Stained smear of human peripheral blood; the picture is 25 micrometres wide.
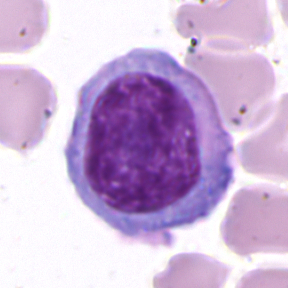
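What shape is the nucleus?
A plain oval with no indentation or lobes, about 12 by 10 micrometres, slightly toward the left.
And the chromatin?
Dark purple, mottled and clumpy.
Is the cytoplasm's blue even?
No, it is deeper at the cell's outer edge than beside the nucleus.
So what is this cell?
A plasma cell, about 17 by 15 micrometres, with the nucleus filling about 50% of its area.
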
